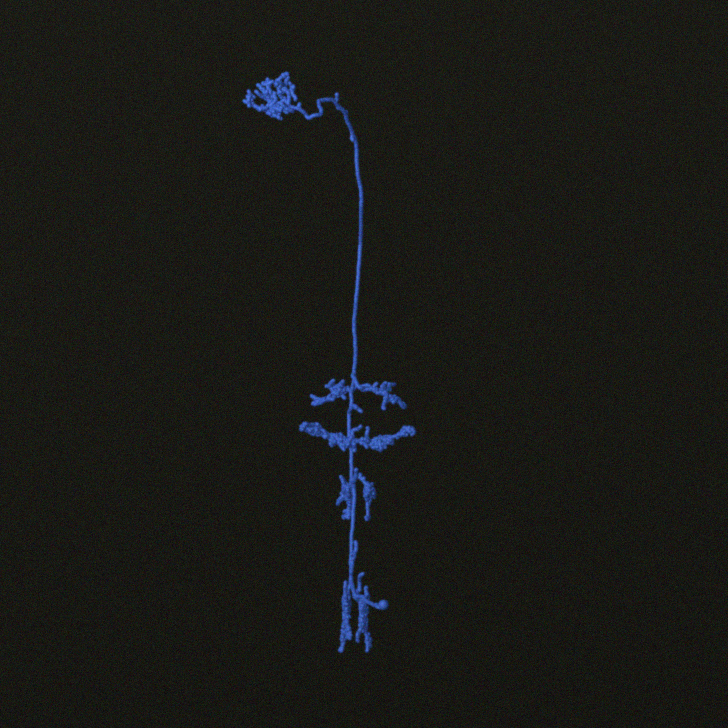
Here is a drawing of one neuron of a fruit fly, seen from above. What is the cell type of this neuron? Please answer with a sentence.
The cell type is AN05B102a.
